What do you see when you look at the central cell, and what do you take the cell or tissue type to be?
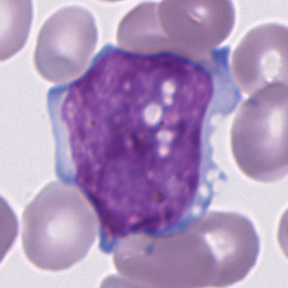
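Look first at how much of this cell the nucleus takes up: it fills most of it, leaving just a narrow rim of cytoplasm. That rim is blue, and the colour is deepest along its outer edge. Over the upper right part of the nucleus you can find a short row of small round clear holes. Search the cytoplasm and you will see no granules. The cell is a myeloblast.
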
